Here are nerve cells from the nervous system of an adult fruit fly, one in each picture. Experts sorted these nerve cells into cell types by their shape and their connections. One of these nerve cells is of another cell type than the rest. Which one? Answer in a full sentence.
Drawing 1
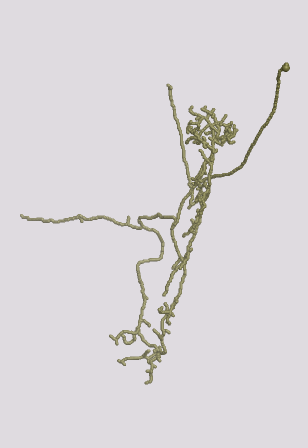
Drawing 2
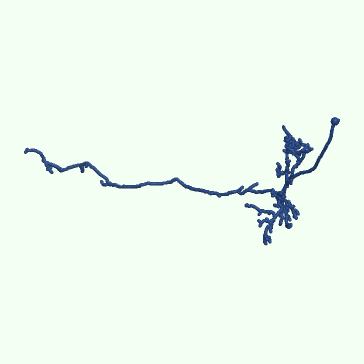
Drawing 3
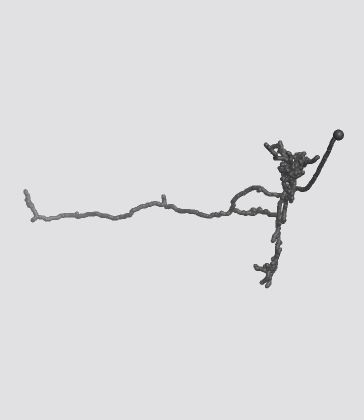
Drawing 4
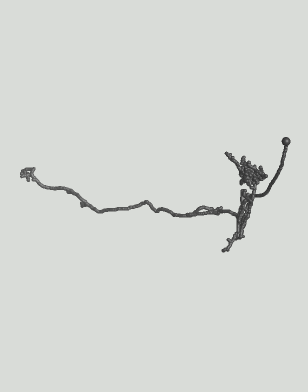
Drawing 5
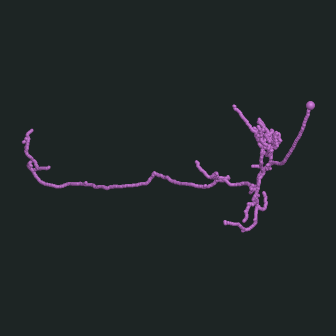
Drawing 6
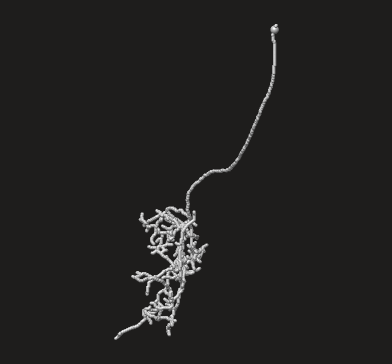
Drawing 6 shows a nerve cell of another cell type.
